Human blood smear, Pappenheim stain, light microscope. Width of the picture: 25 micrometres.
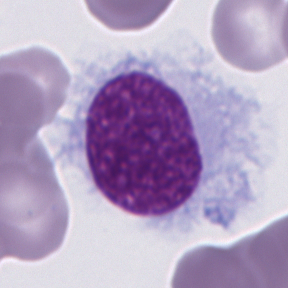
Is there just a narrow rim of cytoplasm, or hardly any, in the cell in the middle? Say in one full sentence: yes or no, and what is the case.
No, around the nucleus lies a wide area of cytoplasm.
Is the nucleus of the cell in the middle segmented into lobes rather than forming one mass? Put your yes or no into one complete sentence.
No, there is one compact round, oval or kidney-shaped nucleus, not separate lobes.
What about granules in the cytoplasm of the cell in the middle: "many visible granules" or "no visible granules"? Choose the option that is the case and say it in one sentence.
It is a cytoplasm without any visible granules that this cell has.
